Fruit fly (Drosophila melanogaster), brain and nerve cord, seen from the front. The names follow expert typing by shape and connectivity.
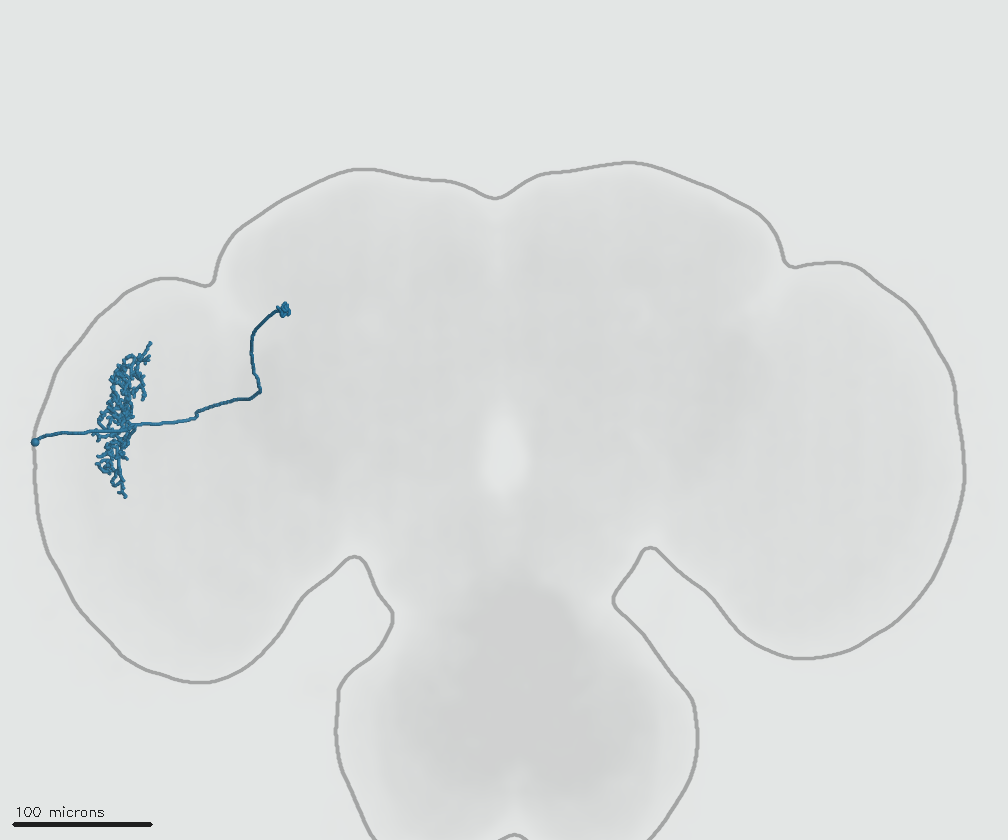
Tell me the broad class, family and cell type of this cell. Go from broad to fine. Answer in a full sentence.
A visual projection neuron of the MeTu family, type MeTu3b.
